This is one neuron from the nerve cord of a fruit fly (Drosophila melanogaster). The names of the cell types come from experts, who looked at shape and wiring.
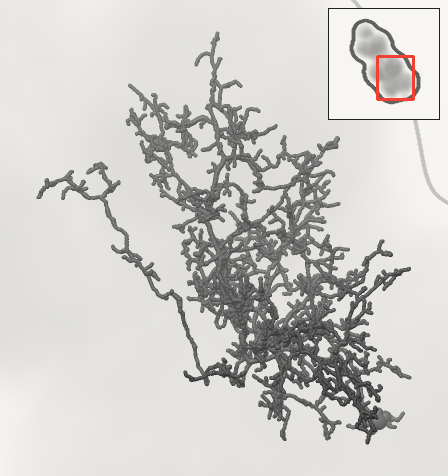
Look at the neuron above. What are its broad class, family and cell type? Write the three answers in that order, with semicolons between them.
nerve-cord intrinsic neuron; hemilineage 06B; IN06B021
